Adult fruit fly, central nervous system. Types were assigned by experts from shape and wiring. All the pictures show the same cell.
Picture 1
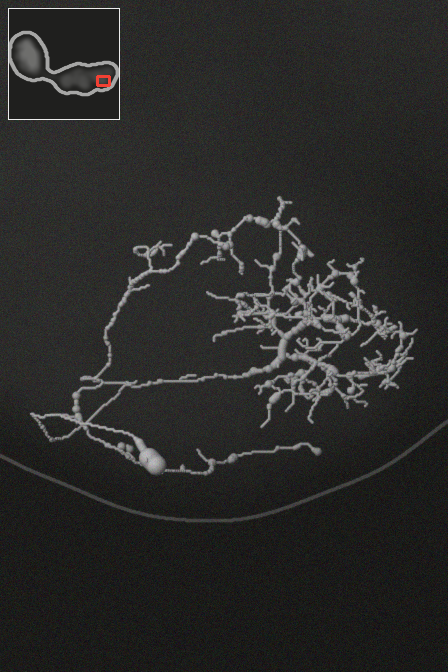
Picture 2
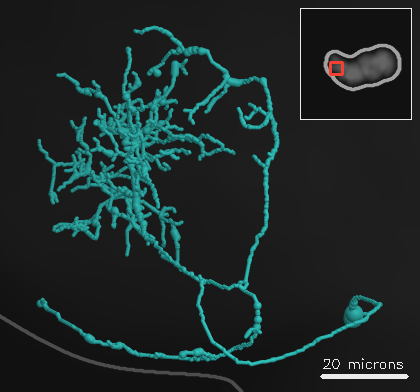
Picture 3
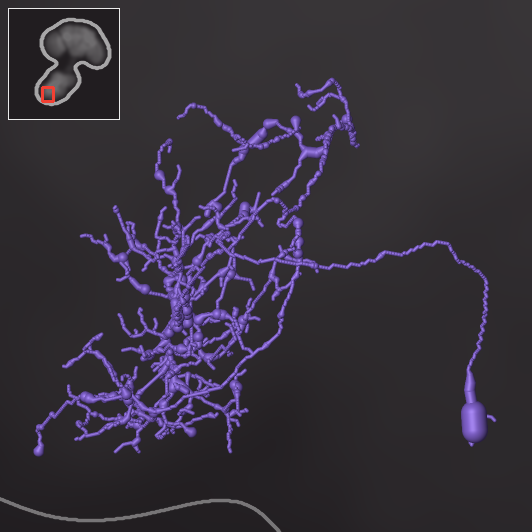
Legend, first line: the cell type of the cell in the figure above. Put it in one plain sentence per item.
The cell type is IN14A040.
